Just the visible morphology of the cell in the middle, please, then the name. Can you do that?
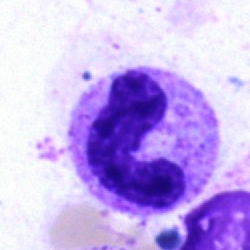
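The nucleus, as I follow it, is a single curved band, a C opening toward the right, with dark purple, coarsely clumped chromatin. Around it lies a moderate amount of pale pinkish-lilac cytoplasm holding fine pink-violet granules throughout. So: a band neutrophil.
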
